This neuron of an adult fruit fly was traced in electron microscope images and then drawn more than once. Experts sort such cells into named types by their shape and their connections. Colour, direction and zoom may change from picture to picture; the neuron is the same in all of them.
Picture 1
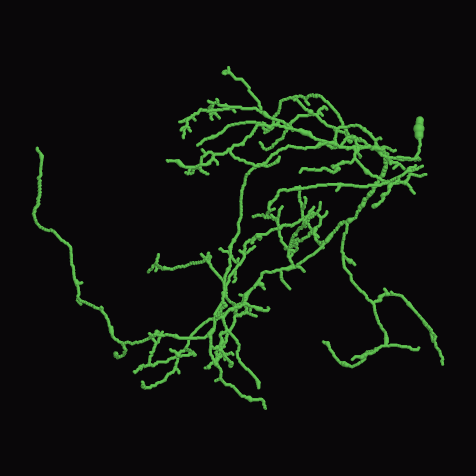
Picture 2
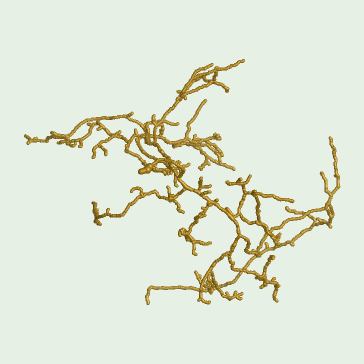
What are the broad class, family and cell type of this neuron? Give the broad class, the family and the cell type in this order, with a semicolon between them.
nerve-cord intrinsic neuron; hemilineage 04B; IN04B050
